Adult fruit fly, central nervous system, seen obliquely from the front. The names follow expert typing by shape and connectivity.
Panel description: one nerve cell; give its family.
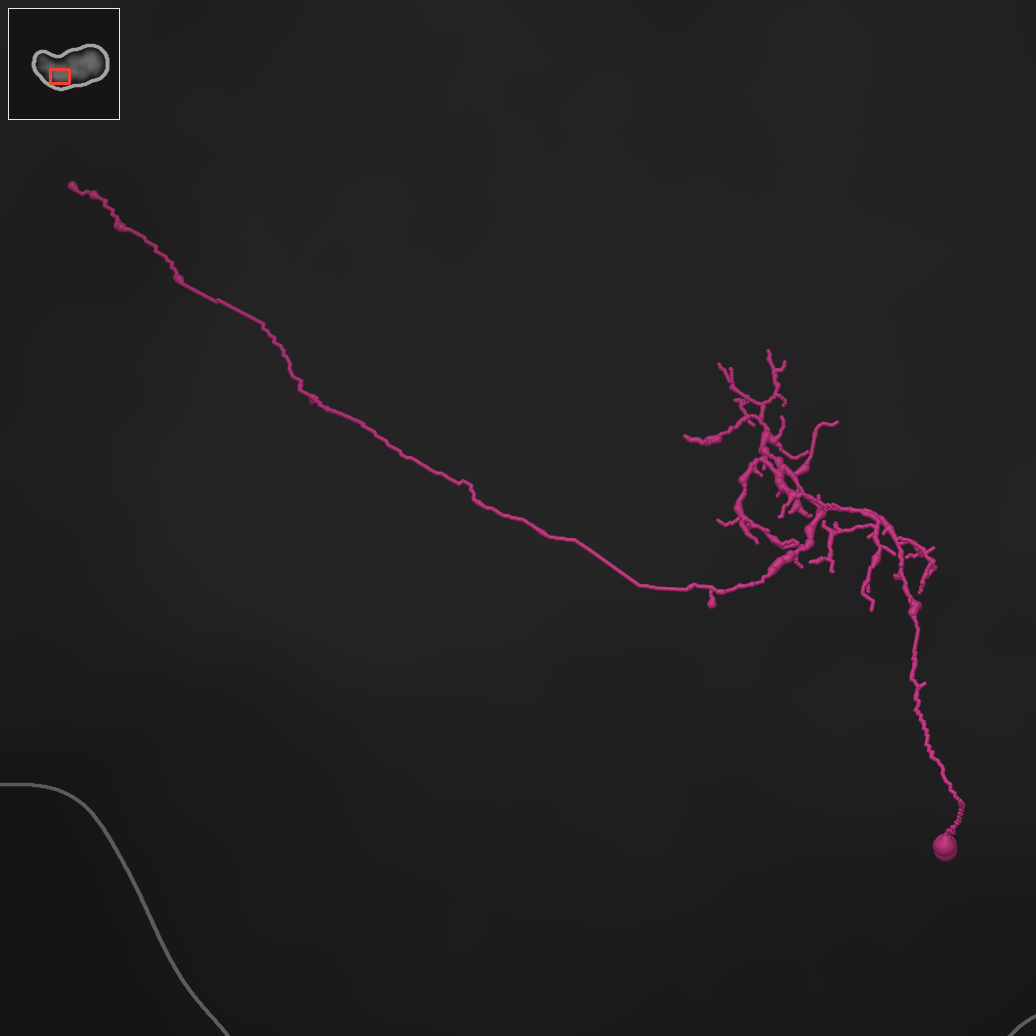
hemilineage 10B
